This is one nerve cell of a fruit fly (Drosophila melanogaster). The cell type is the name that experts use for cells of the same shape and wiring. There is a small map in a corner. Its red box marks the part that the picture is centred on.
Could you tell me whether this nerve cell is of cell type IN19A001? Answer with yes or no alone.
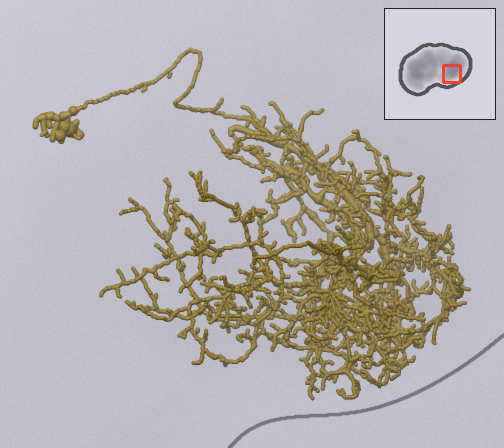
no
